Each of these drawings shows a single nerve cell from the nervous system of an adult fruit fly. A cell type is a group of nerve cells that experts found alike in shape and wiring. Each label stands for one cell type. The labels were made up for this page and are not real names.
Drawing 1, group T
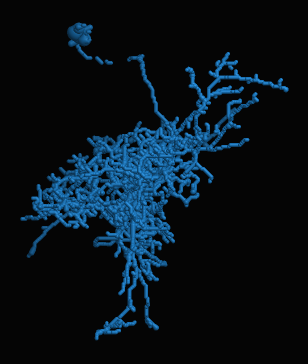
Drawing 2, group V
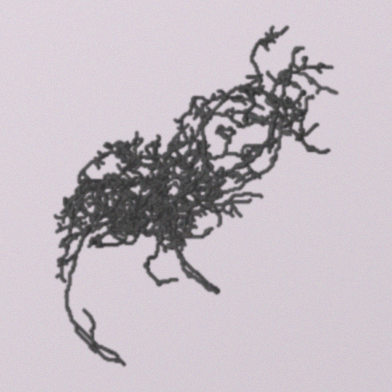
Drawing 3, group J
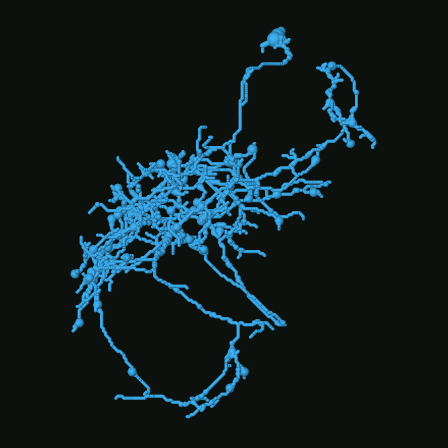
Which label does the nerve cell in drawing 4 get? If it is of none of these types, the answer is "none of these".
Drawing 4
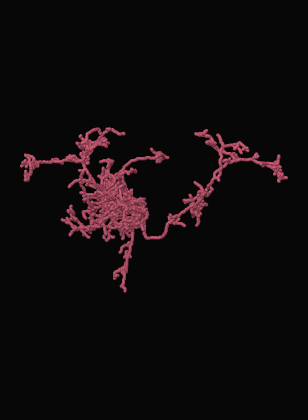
group V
